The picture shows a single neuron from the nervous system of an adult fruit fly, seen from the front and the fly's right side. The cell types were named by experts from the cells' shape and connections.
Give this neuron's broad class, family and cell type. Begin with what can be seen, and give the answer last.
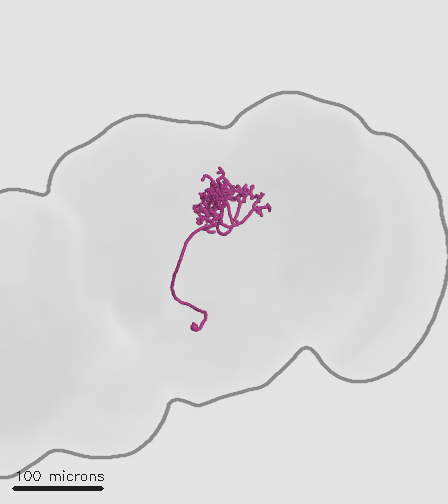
From top to bottom in the picture it spans about 190 microns. In this view it is taller than it is wide. Its broad class is central-brain intrinsic neuron. The family is hemilineage LALv1_dorsal. Its cell type is FB5J.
